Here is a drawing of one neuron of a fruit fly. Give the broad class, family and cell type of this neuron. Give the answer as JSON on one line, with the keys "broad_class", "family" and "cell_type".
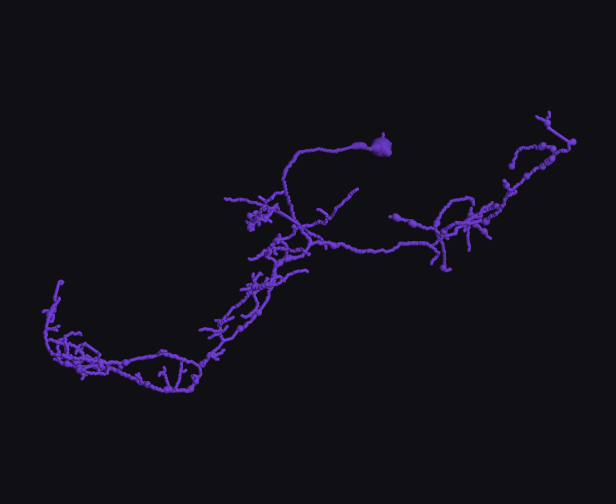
{"broad_class": "central-brain intrinsic neuron", "family": "hemilineage SMPp&v1_posterior", "cell_type": "CB2401"}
